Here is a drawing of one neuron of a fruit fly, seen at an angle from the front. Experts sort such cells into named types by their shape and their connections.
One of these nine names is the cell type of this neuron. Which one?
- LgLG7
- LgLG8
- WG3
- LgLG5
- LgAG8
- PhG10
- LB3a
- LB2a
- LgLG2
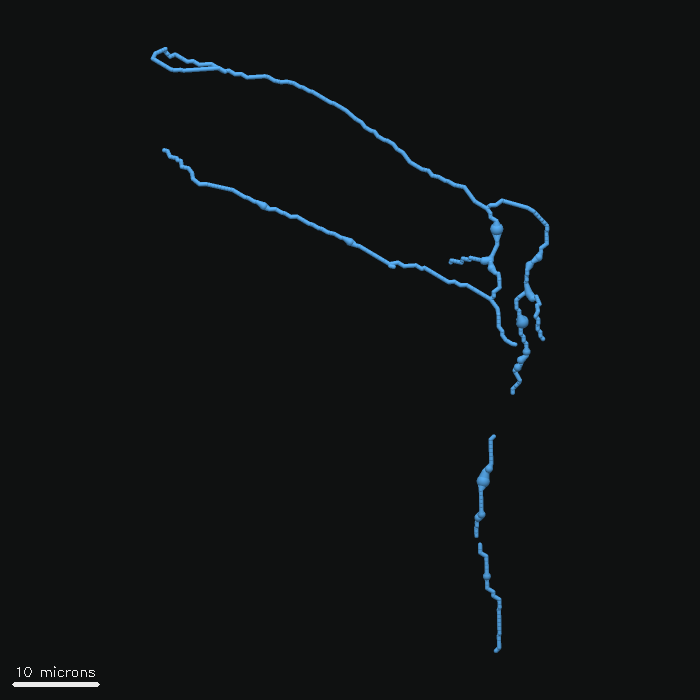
LB3a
